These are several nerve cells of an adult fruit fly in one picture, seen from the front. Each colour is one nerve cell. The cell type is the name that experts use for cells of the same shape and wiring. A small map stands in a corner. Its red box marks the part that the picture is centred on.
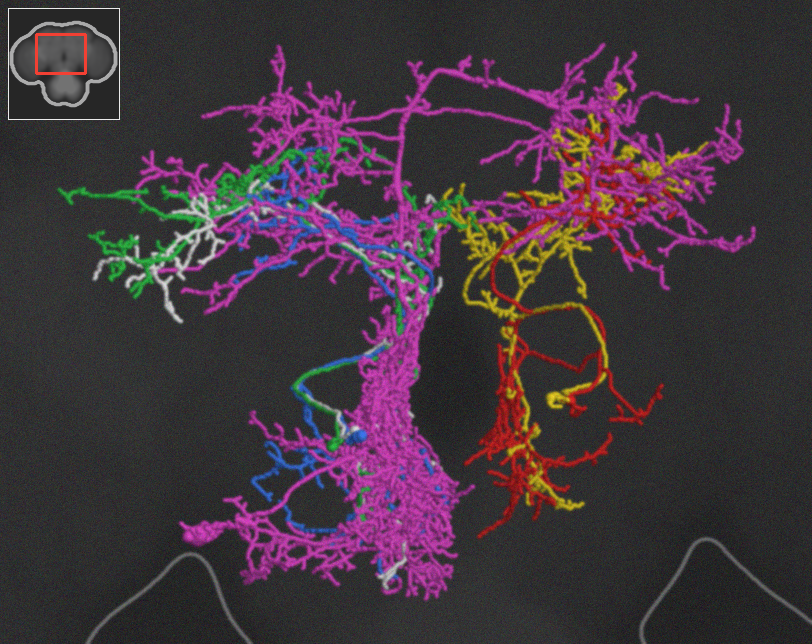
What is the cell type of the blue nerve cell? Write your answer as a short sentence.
The cell type is CL118.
